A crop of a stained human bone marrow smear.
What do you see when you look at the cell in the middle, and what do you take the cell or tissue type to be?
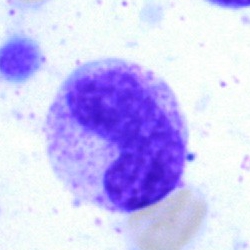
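First, the nucleus: bean-shaped, its indentation opening toward the left, with no nucleoli visible. Next, the cytoplasm: pale pinkish and lying mostly on the left side of the cell. Then the granules: fine, pink-violet and scattered through the cytoplasm. Last, the name: band neutrophil.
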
